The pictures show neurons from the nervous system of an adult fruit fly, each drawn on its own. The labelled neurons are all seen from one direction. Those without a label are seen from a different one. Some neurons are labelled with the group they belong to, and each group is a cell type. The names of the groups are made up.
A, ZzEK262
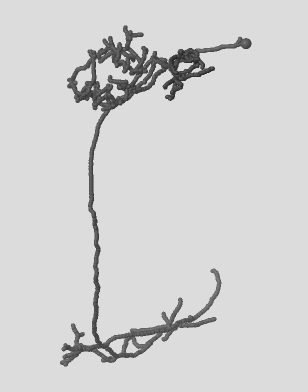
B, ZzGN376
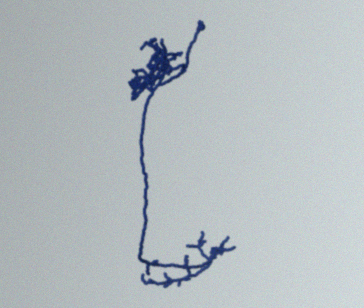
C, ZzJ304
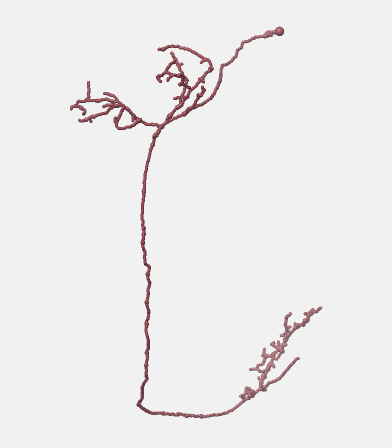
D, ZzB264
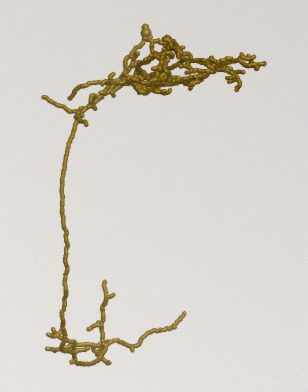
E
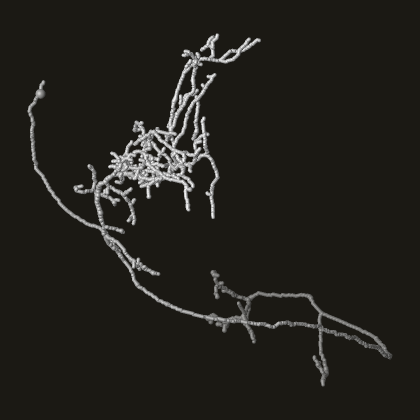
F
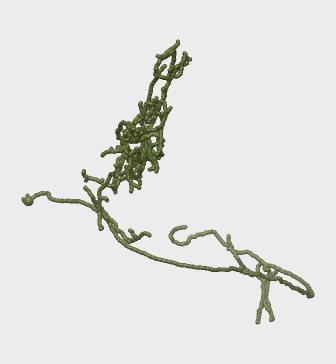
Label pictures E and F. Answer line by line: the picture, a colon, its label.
E: ZzB264
F: ZzB264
